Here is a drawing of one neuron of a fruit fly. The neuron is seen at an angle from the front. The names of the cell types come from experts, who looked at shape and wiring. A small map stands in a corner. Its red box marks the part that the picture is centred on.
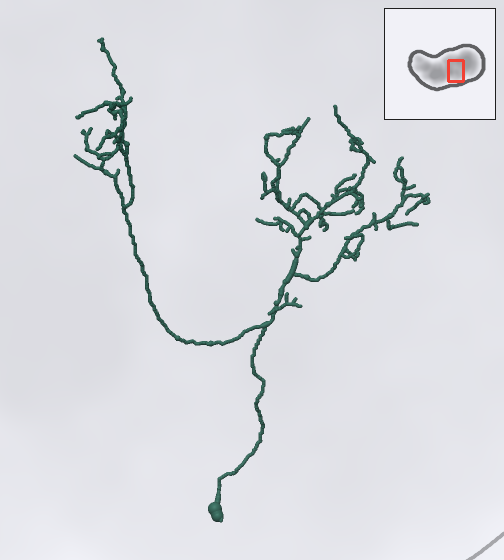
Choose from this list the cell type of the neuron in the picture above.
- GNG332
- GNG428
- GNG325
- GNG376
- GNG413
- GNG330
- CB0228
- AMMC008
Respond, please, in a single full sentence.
Included in the cell type GNG413 is this neuron.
